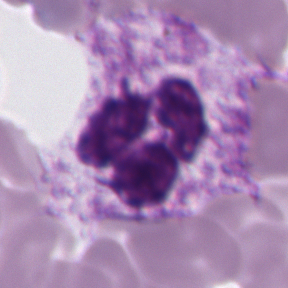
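Segmented neutrophil, the central cell of a stained human peripheral blood smear. Its chromatin is dark purple and densely clumped, and no nucleoli can be seen in the nucleus. Fine violet-pink granules fill the cytoplasm. The cell outline is irregular and ragged rather than smoothly round.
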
